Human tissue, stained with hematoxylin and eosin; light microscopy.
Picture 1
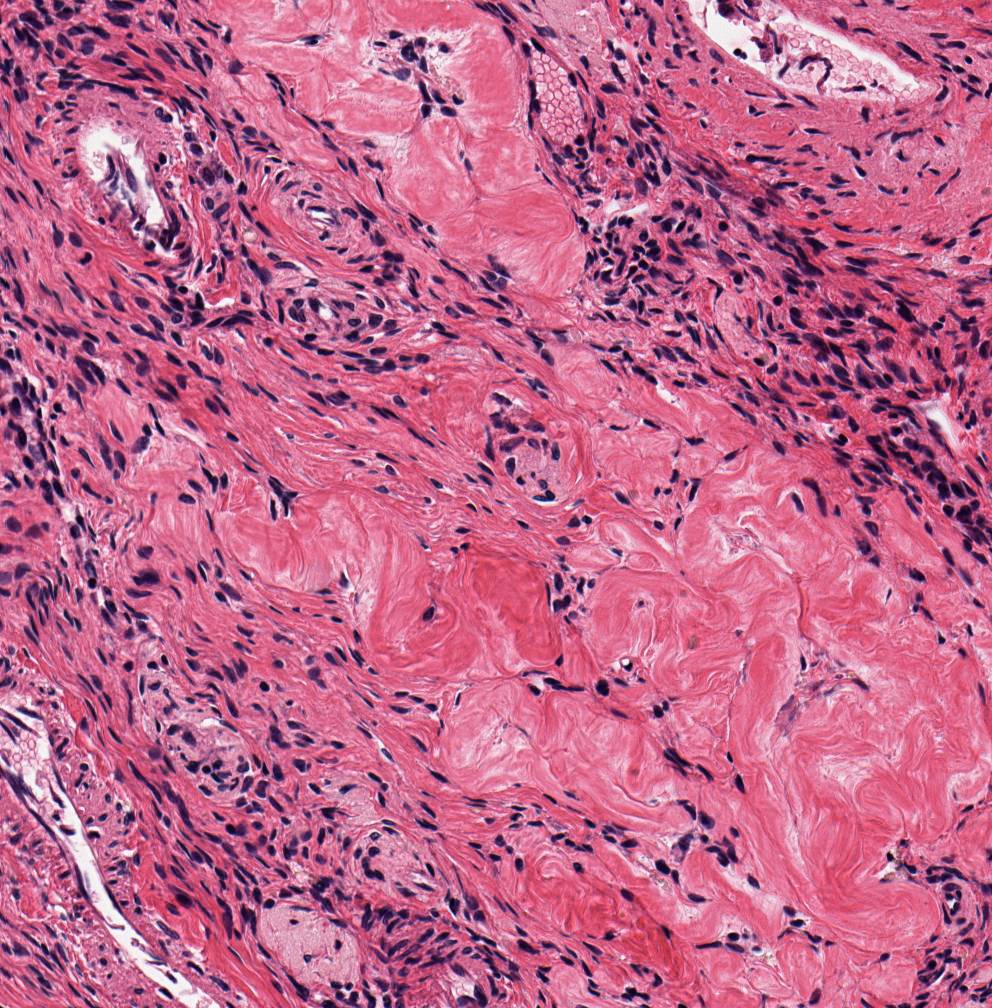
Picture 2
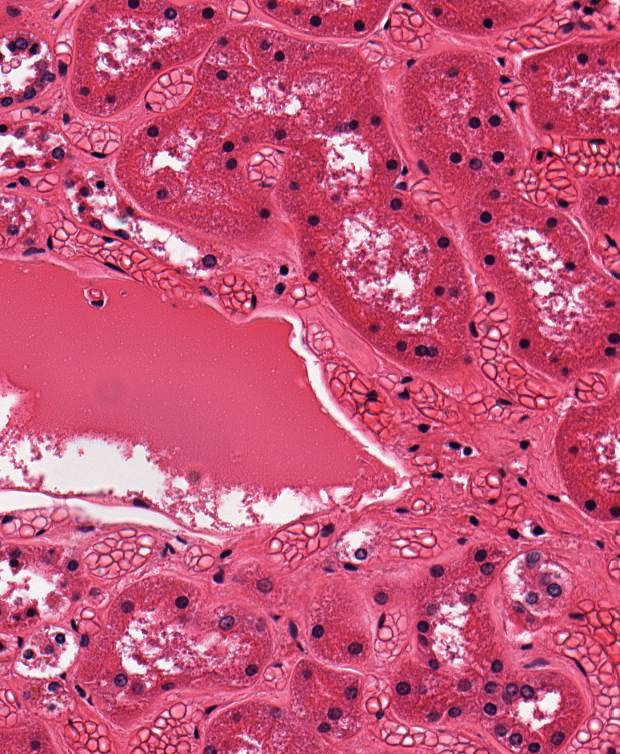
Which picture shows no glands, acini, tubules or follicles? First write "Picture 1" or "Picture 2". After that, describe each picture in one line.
Picture 1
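Picture 1: No epithelium, glands or fat cells are present anywhere in the field.
Picture 2: Most of the field is taken up by closely packed, rounded and elongated tubular profiles, each lined by a single layer of cells.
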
